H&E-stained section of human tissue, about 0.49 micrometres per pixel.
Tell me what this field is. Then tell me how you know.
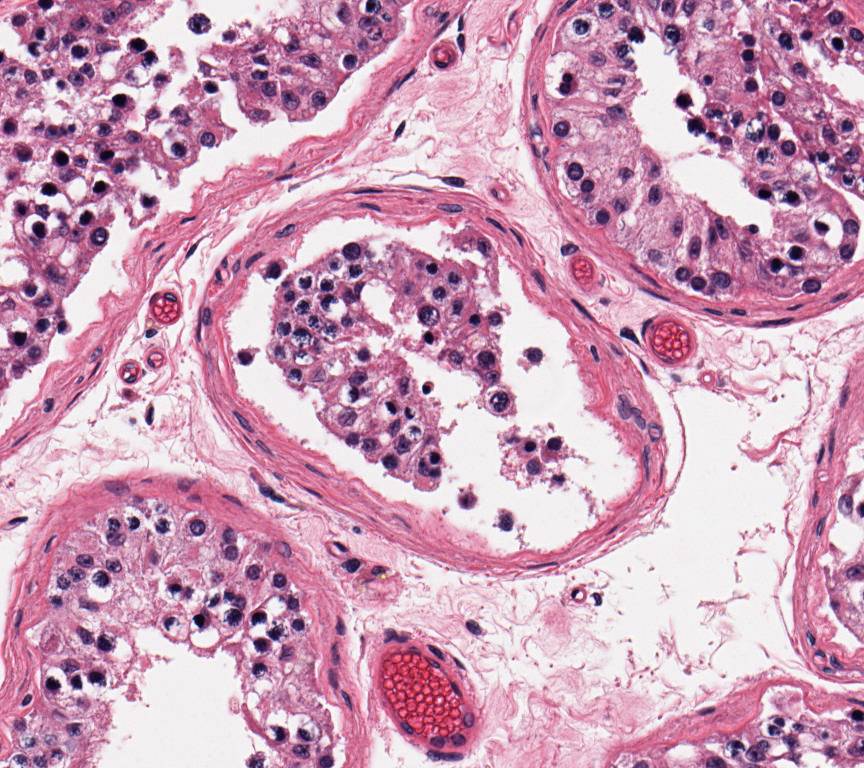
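Mostly seminiferous tubule, I think: rounded tubules cut across, with interstitial tissue between them and one complete oval tubule in the centre. What tips it is the filling, several layers of rounded cells with round, dark-staining nuclei rather than a single lining layer.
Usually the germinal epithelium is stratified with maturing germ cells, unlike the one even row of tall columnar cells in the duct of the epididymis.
The wall is thick, pink and layered, with flattened, elongated dark nuclei parallel to the outline. At the left, many cells have a clear, unstained halo around the nucleus.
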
